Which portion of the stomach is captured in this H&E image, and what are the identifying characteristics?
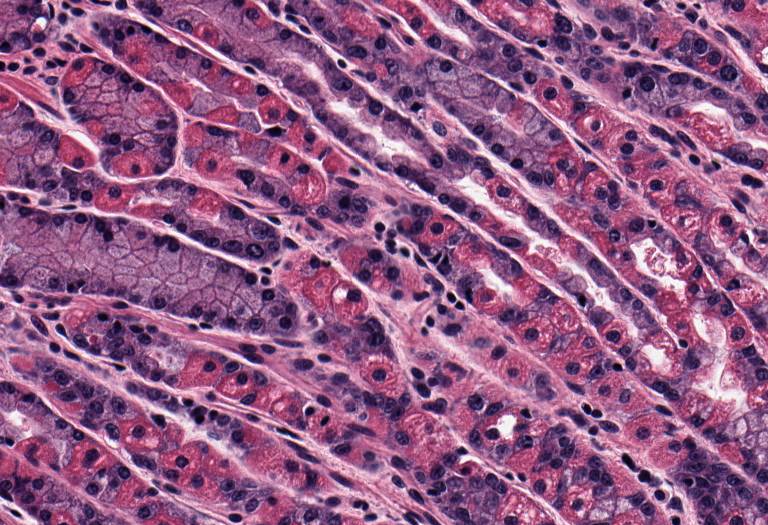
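I'd call this fundic glands. Closely packed straight tubular glands run obliquely across the whole field in parallel, parted only by thin strands of stroma. Large round cells with bright pink cytoplasm and one central round nucleus lie scattered along them; purple, finely granular to bubbly cells with basal nuclei line them most densely on the left.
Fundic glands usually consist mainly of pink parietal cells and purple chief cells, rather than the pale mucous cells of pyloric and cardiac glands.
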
